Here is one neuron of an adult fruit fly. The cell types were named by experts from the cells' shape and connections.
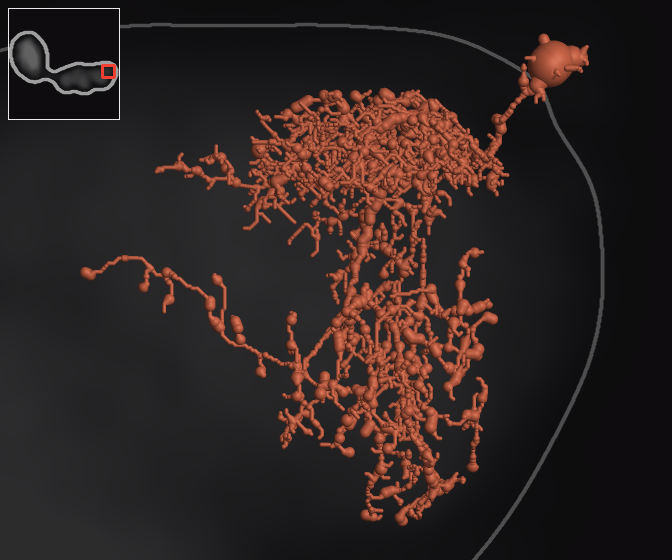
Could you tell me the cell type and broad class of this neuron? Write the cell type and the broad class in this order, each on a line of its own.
INXXX149
nerve-cord intrinsic neuron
